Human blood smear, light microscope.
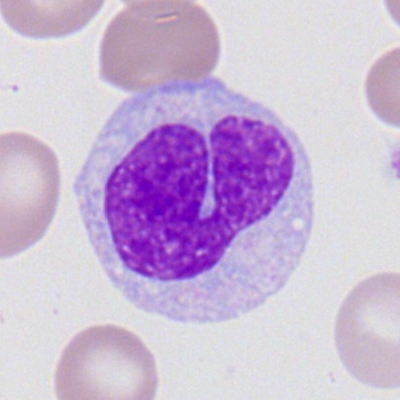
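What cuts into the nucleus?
A deep, narrow cleft, entering from the top.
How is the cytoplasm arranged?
It is abundant, forming a wide rim all around the nucleus, with one small clear vacuole on the right side.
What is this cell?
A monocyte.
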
